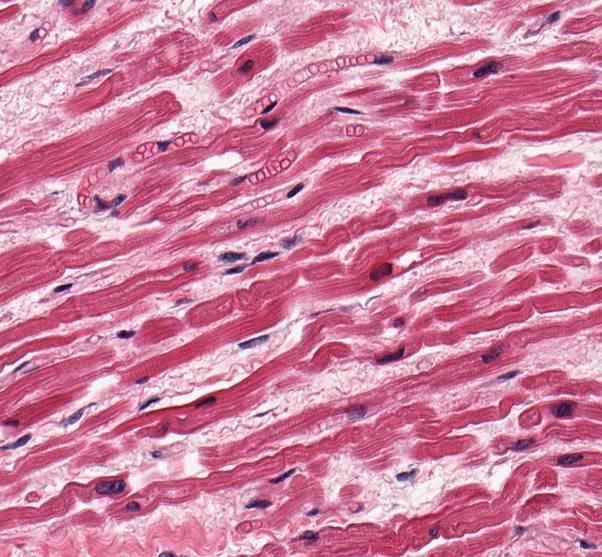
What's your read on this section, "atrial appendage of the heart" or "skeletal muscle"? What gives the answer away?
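This is atrial appendage of the heart, not skeletal muscle. First check, the nuclei: here each fibre has a single elongated nucleus sitting centrally.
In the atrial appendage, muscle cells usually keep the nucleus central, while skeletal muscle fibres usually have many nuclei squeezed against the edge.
Second check, branching: some fibres here branch and join neighbouring fibres.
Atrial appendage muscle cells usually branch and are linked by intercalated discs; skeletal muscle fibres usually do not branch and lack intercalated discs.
Between the fibres lies pale, loose, delicately fibrillar tissue, with small capillaries holding chains of red blood cells in the upper left.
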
